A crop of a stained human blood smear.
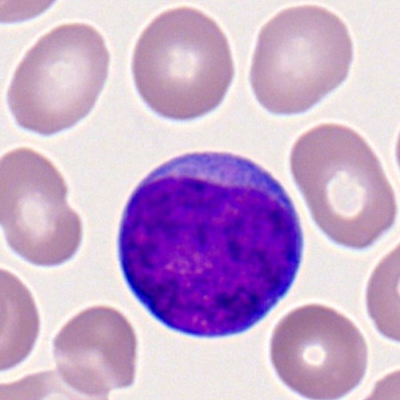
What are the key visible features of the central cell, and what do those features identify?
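Nucleus takes up most of this one, inside a round, smooth outline. The cytoplasm's pale blue and mostly shows as a thin crescent along the top of the cell. Myeloblast, that one.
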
